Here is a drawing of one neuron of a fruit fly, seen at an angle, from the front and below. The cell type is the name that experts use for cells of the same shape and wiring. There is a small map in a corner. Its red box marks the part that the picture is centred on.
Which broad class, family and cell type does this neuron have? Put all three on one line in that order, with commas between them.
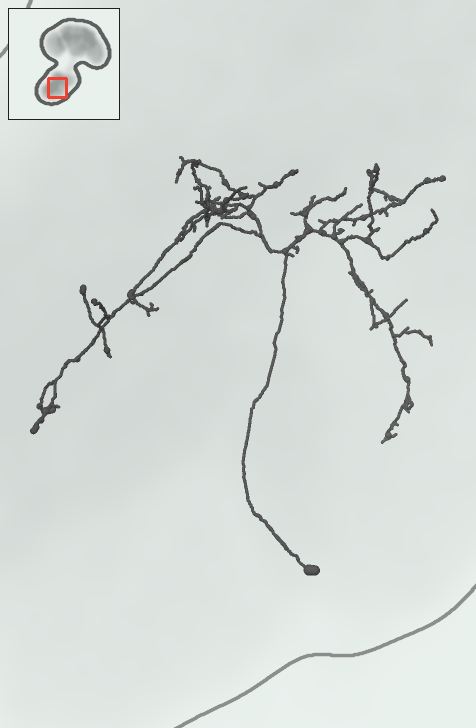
nerve-cord intrinsic neuron, hemilineage 12B, IN12B061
